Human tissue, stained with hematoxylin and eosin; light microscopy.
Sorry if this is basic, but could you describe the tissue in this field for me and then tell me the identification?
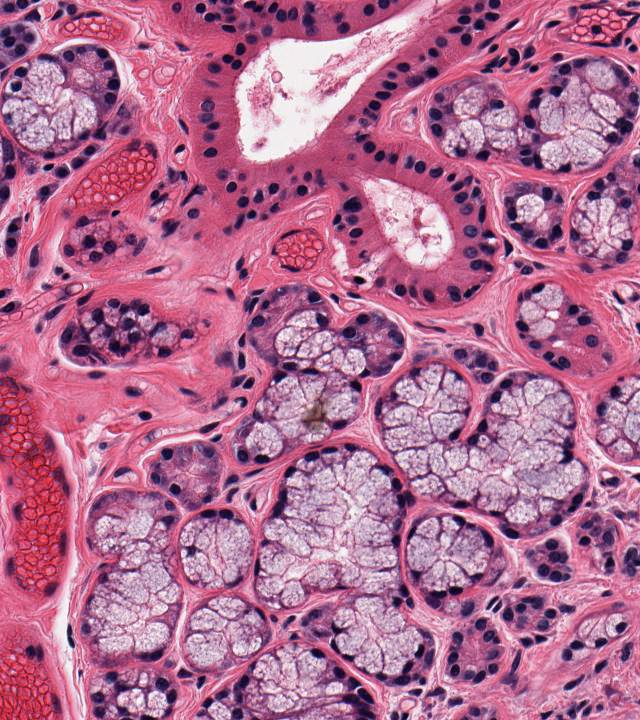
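Closely packed rounded mucous acini fill most of the lower two-thirds, and ducts lie in the upper centre. Acinar cells: pale, bubbly, greyish-violet cytoplasm, dark flattened nuclei pressed against each acinus base. Duct lining: a single row of columnar cells, pink cytoplasm, oval nuclei. Vessels packed with red blood cells lie at the left edge and upper left. The tissue is minor salivary gland.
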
